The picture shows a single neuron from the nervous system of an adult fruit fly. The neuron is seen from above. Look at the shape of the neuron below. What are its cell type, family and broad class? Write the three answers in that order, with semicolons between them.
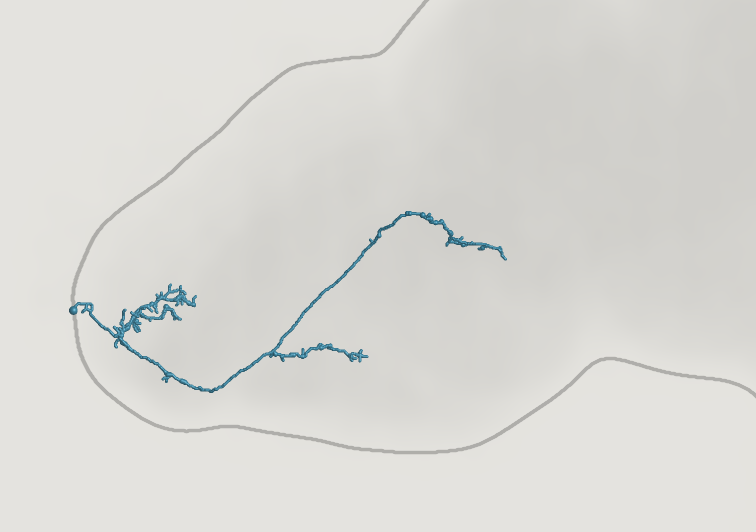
TmY9b; TmY; optic-lobe intrinsic neuron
